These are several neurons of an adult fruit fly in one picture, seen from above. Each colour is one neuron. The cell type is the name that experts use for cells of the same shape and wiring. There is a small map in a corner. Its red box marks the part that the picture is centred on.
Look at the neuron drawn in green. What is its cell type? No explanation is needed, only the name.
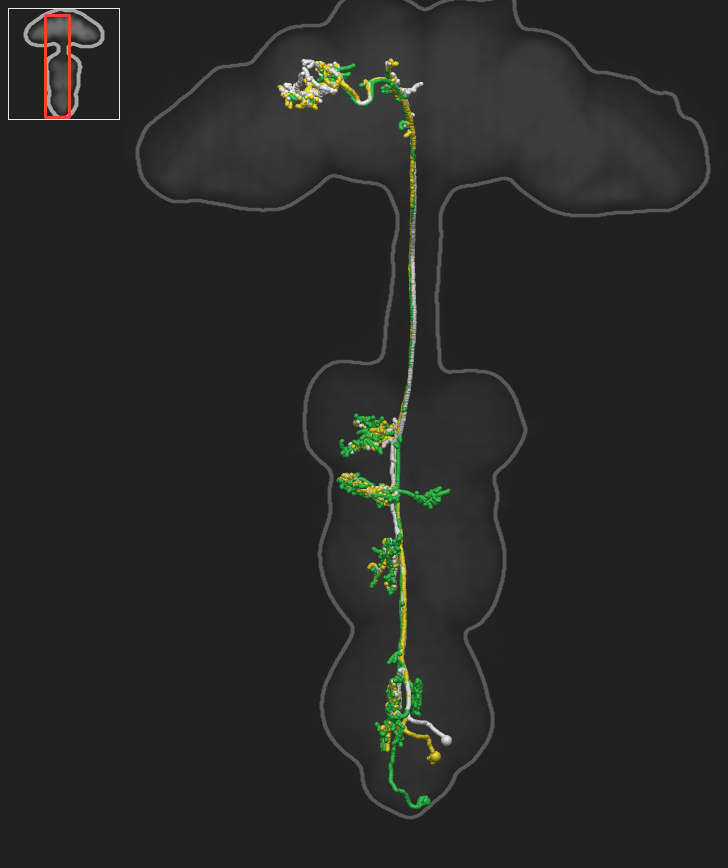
AN05B023d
